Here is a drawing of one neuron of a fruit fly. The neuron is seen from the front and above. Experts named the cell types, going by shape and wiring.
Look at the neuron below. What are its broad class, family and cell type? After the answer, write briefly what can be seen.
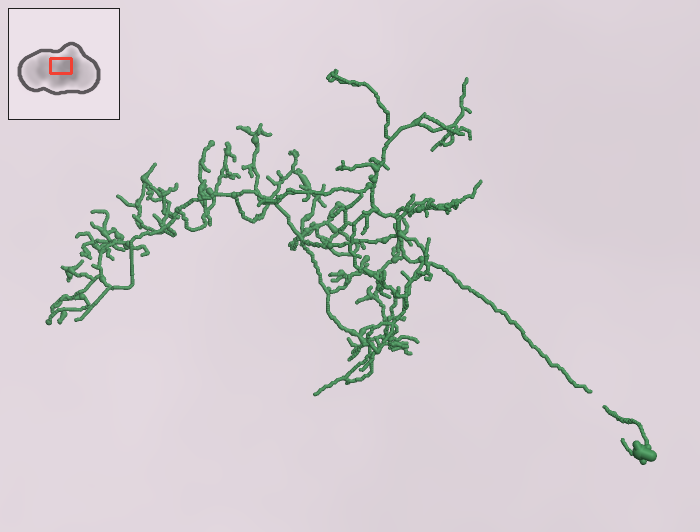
It is a central-brain intrinsic neuron. The family is hemilineage AOTUv4_ventral. Its cell type is FB4Q_c. Its cell body lies at the lower right of the picture. In this view it is wider than it is tall.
